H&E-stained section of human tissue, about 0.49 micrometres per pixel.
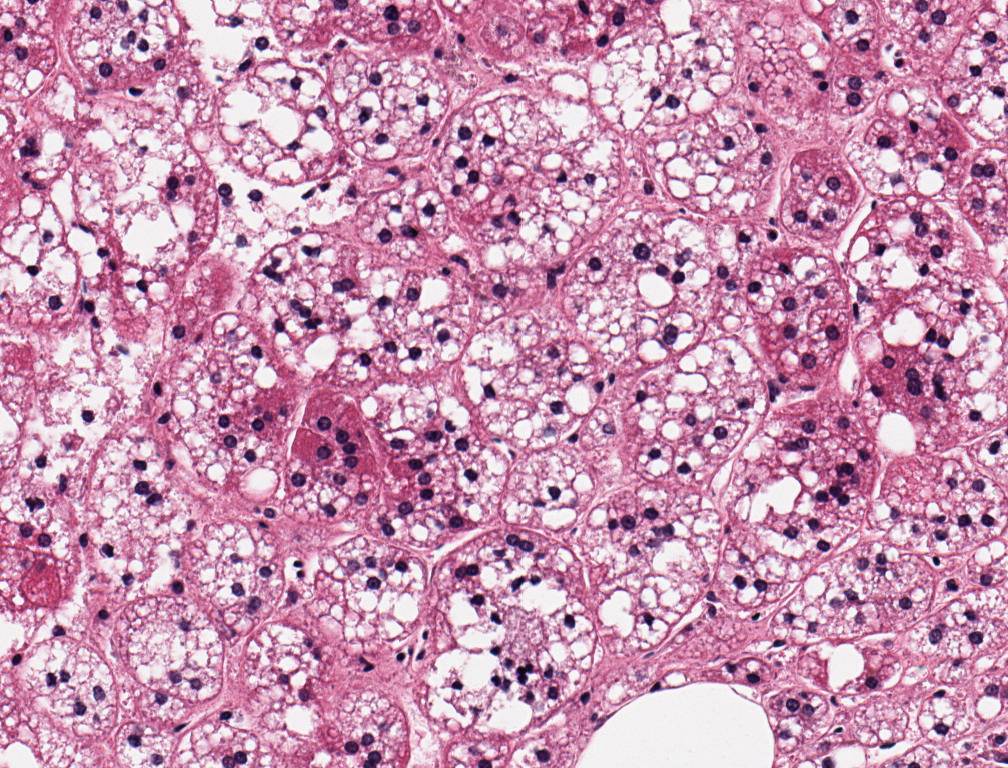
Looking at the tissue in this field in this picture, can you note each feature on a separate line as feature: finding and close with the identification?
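Cytoplasm: in most cells, filled with many small clear vacuoles
Nuclei: small, round, darkly stained
Scattered cells: dense pink cytoplasm with few vacuoles, for example left of centre
Nests: solid, with no central lumens
Name: adrenal gland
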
